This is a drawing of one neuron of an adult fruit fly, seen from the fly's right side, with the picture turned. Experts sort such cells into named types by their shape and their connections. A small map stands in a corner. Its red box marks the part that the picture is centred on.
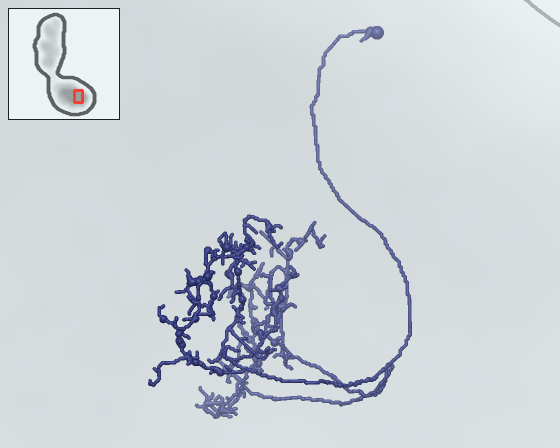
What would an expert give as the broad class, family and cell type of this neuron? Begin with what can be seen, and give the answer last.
The picture shows dozens of branch ends. In this view it is taller than it is wide. This is a central-brain intrinsic neuron. The family is hemilineage DM6_dorso_medial. It is of cell type FB4Z_a.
